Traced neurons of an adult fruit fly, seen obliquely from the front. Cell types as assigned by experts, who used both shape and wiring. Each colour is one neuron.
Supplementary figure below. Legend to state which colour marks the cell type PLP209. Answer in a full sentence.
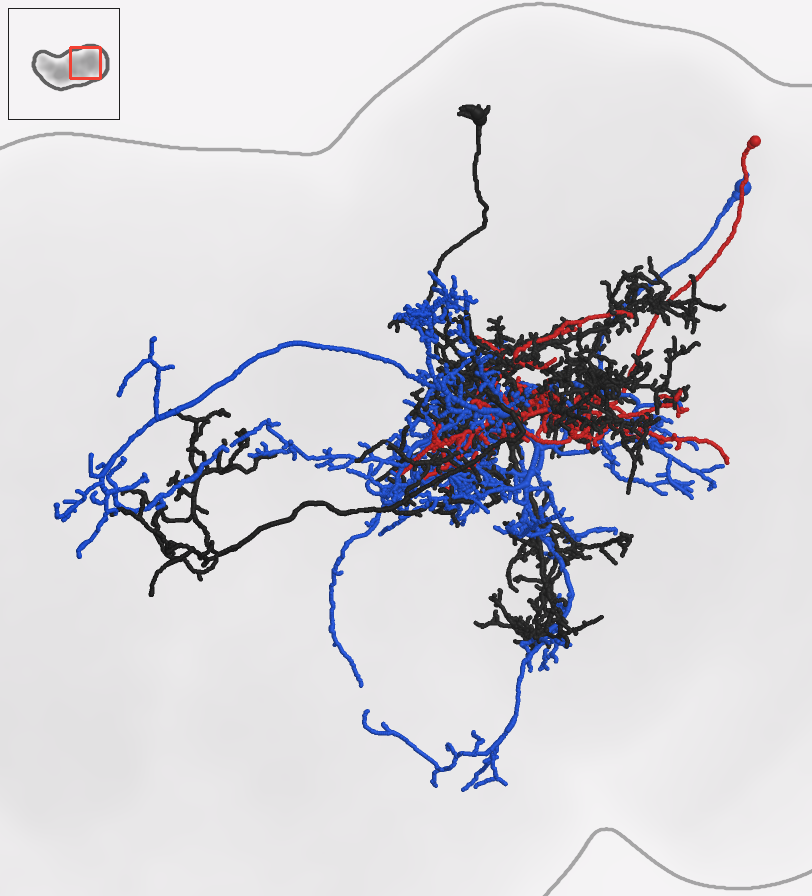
The colour is black.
